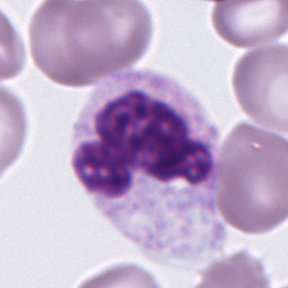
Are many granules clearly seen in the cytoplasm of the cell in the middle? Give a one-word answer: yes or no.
Yes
